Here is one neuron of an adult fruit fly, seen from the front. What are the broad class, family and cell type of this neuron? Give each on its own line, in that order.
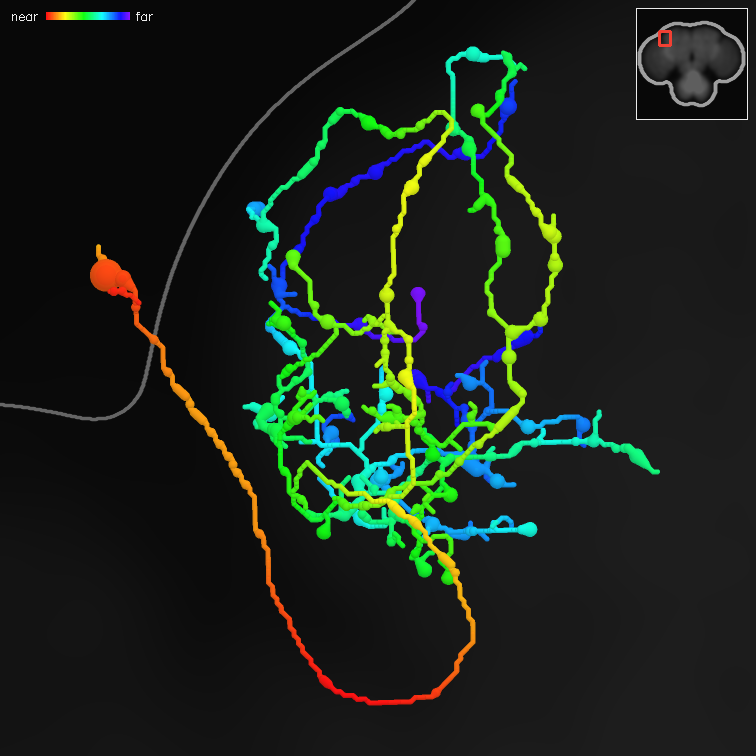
central-brain intrinsic neuron
hemilineage LHl4_dorsal
CB3728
